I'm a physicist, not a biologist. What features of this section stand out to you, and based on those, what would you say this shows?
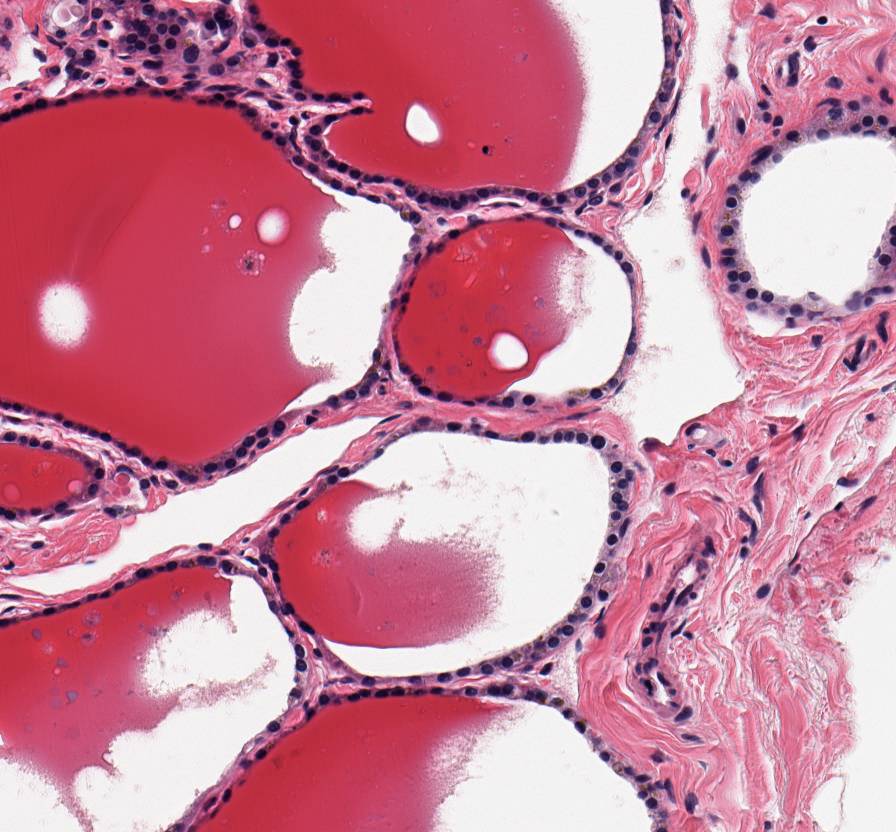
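Large round to oval follicles occupy the left and centre of the field, each bounded by a single row of epithelial cells. The lining is one layer of flattened to low cuboidal cells. Their nuclei are small, round and dark, evenly spaced and not overlapping. Thin septa of pink fibrous tissue separate the follicles. The tissue is thyroid.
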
